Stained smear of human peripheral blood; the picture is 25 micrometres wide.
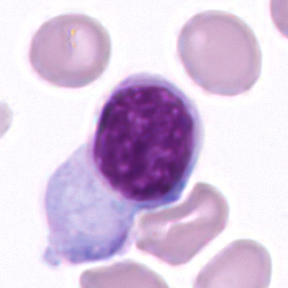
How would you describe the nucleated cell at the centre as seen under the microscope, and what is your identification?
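Pale blue cytoplasm. Broad pale bulge of cytoplasm extending from the lower left. Nucleus off-centre, towards the upper right. No distinct nucleolus. Result: plasma cell.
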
